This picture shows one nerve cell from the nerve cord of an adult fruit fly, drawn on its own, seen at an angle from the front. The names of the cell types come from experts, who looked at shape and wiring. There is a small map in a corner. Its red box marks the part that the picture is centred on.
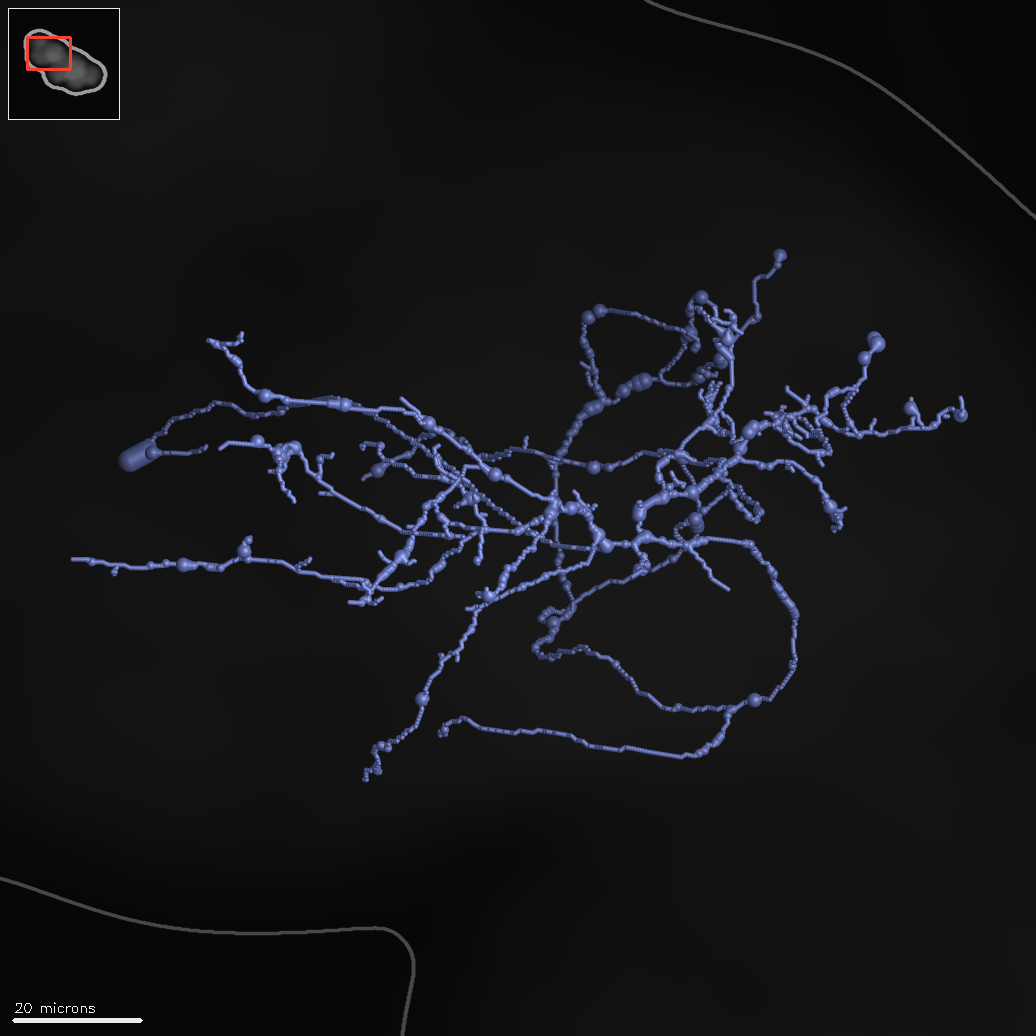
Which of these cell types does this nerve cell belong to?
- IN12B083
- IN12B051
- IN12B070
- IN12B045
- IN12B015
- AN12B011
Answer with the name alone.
IN12B051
